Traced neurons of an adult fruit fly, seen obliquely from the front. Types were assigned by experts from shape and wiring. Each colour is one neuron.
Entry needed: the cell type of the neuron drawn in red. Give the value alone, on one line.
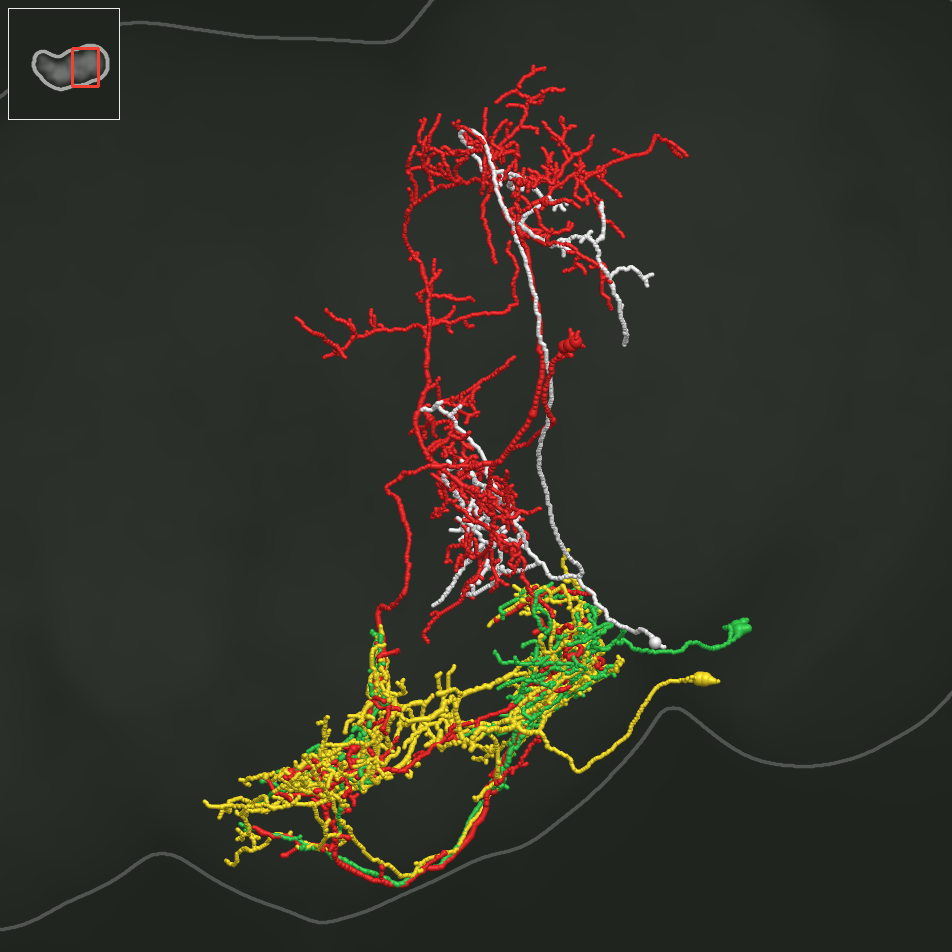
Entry: SMP604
